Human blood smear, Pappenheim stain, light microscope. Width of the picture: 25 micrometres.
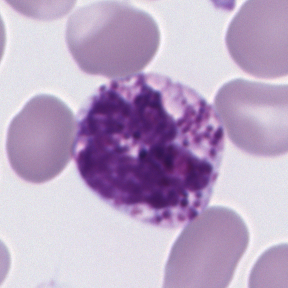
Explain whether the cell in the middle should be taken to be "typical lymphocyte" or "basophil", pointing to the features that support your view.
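I'd say basophil rather than typical lymphocyte. What settles it for me is the coarse dark purple granules scattered through the cytoplasm, with pale lilac cytoplasm between them.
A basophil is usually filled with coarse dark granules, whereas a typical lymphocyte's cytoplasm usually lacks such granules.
Some of the dark granules here also lie over the nucleus and blur its border.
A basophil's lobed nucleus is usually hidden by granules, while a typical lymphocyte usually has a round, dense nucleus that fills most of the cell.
The chromatin I can see is dense, clumped and dark purple, and the cell is about 14 micrometres across.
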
